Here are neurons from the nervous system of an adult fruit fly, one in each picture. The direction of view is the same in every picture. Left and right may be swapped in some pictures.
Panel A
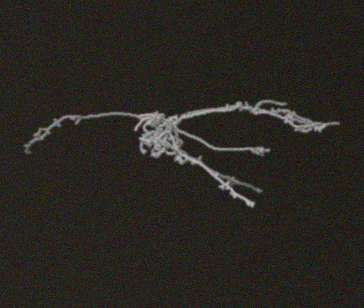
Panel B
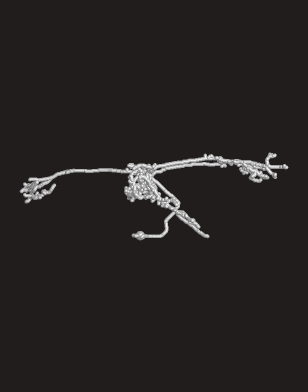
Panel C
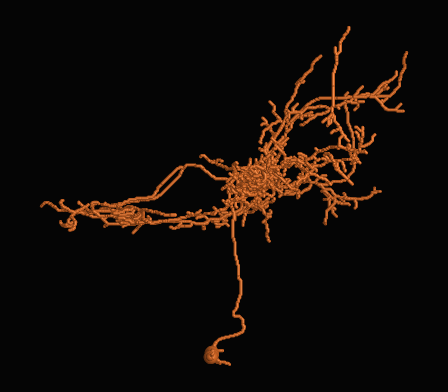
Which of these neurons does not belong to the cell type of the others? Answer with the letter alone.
C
